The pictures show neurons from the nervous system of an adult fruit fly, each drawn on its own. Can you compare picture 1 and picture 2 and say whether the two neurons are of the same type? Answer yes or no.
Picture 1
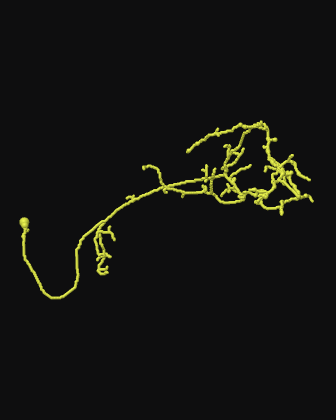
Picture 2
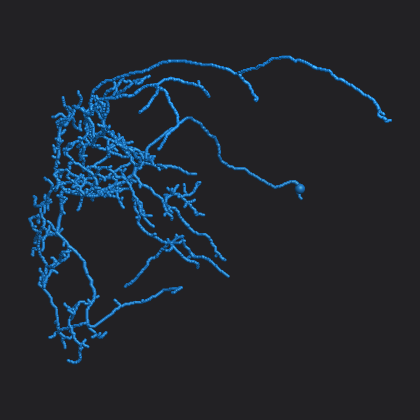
no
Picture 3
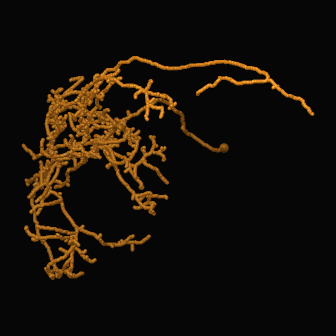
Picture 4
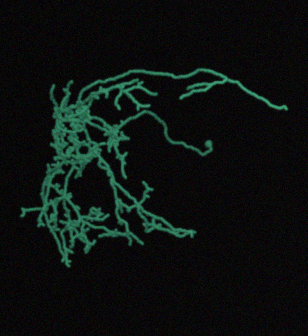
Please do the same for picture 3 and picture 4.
yes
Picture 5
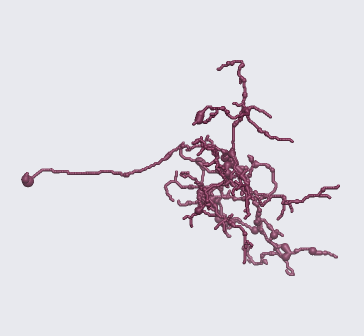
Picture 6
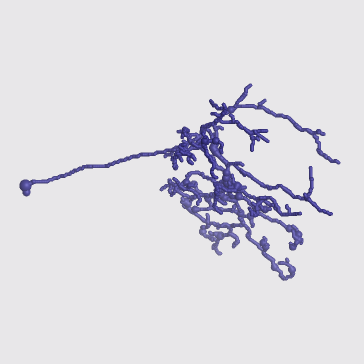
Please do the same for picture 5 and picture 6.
yes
